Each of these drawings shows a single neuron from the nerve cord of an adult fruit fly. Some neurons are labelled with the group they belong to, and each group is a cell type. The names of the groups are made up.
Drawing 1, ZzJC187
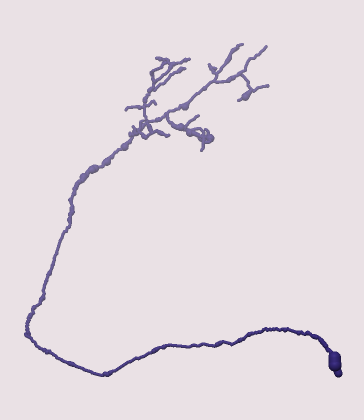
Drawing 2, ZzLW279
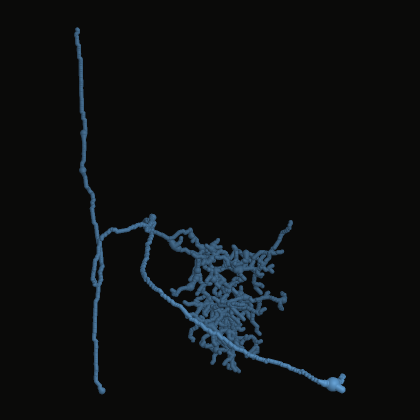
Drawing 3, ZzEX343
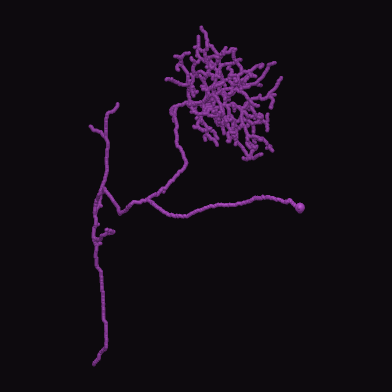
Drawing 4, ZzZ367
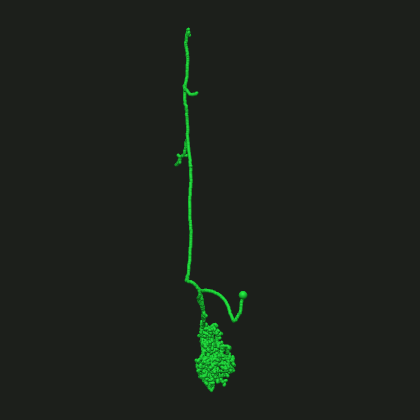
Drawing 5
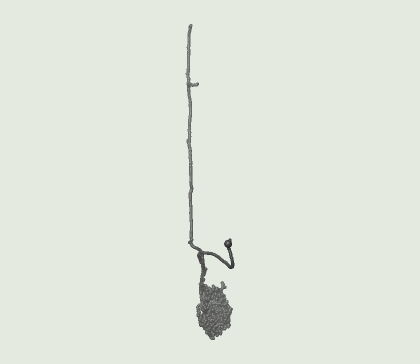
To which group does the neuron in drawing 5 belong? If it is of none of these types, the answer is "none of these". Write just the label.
ZzZ367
